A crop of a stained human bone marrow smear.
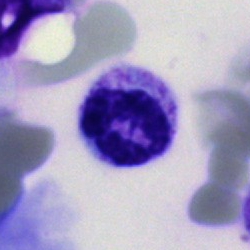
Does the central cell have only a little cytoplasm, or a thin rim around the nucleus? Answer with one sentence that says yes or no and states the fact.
Yes, its nucleus fills most of the cell.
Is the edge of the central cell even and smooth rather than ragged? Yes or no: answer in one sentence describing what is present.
Yes, the cell does have a smooth edge free of projections, blebs or tags.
